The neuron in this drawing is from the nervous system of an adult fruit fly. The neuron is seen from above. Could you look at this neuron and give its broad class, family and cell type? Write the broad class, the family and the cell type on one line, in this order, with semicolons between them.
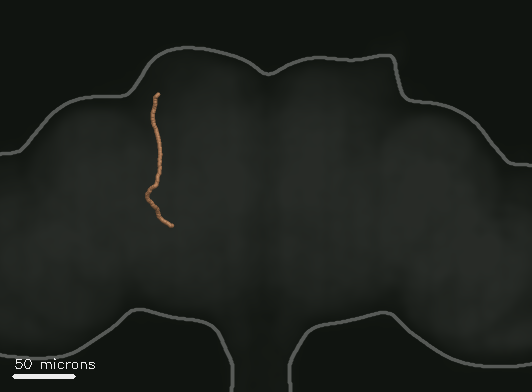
sensory neuron entering the brain; class mechanosensory; JO-B4_a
